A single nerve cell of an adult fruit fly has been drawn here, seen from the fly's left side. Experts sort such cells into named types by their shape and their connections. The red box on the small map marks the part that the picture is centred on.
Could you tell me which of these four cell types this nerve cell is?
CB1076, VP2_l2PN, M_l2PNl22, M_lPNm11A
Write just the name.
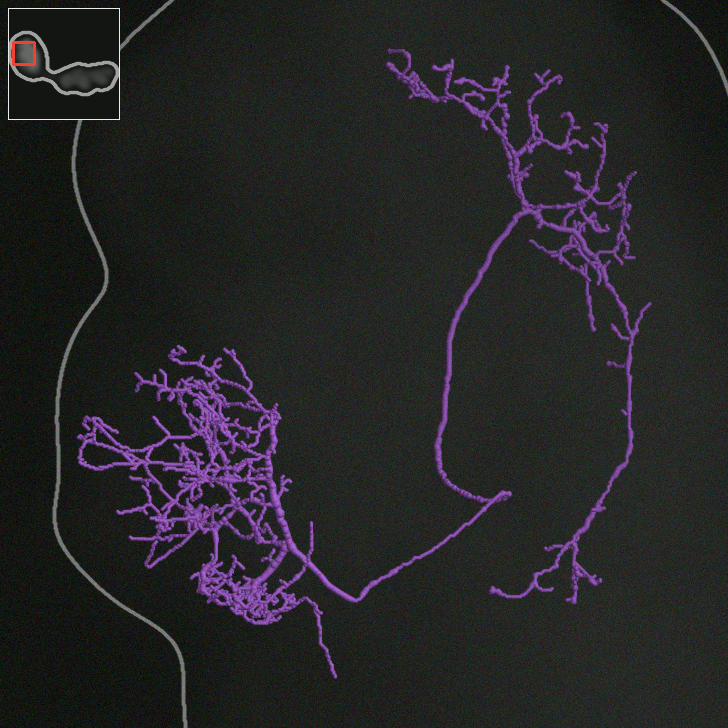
M_l2PNl22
